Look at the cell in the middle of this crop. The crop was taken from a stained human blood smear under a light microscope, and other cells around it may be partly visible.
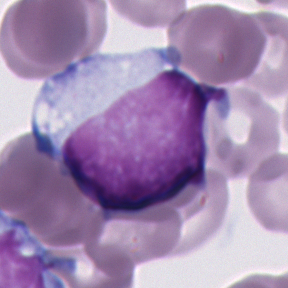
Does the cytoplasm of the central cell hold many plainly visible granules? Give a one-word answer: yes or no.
No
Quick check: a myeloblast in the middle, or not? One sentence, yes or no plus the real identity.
Yes, the cell in the middle is rightly called a myeloblast.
